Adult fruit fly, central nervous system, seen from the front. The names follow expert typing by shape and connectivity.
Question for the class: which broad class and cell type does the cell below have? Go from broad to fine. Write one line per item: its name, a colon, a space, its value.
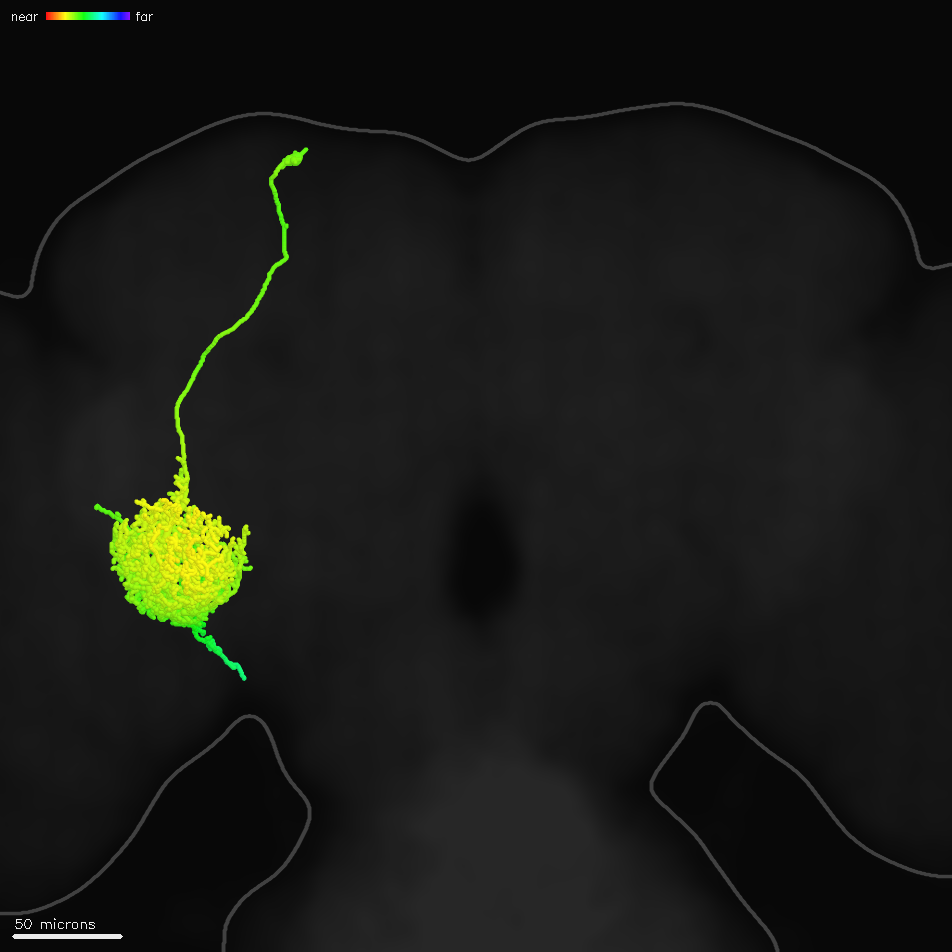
broad class: central-brain intrinsic neuron
cell type: AVLP087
